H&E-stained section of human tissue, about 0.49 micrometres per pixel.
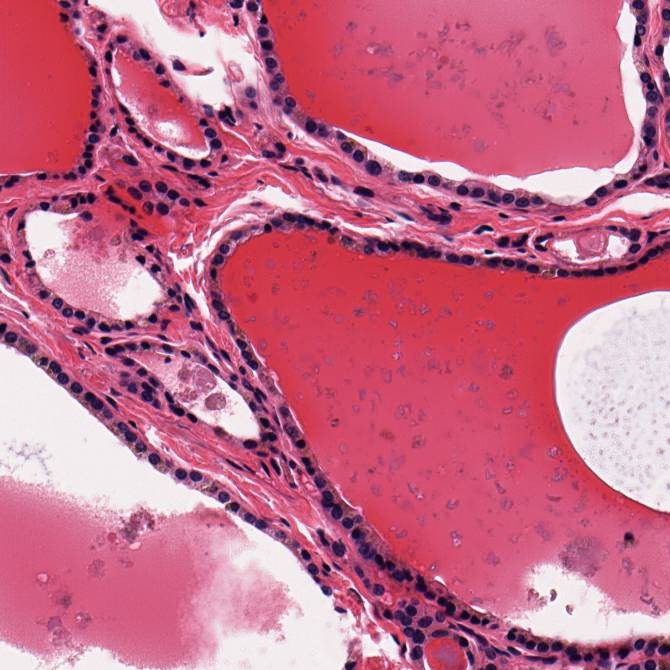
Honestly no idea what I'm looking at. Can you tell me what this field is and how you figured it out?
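Most of what you see here is thyroid follicle: large, rounded-to-angular follicles of differing size, parted by narrow septa. Each is lined by a single layer of flattened to low cuboidal cells whose small, round, dark nuclei sit in an even row.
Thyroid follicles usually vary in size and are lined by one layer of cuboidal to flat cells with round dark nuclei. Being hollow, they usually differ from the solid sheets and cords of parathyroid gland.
Within the pink material of the large central follicle you can also find scattered small pale cells and debris.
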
